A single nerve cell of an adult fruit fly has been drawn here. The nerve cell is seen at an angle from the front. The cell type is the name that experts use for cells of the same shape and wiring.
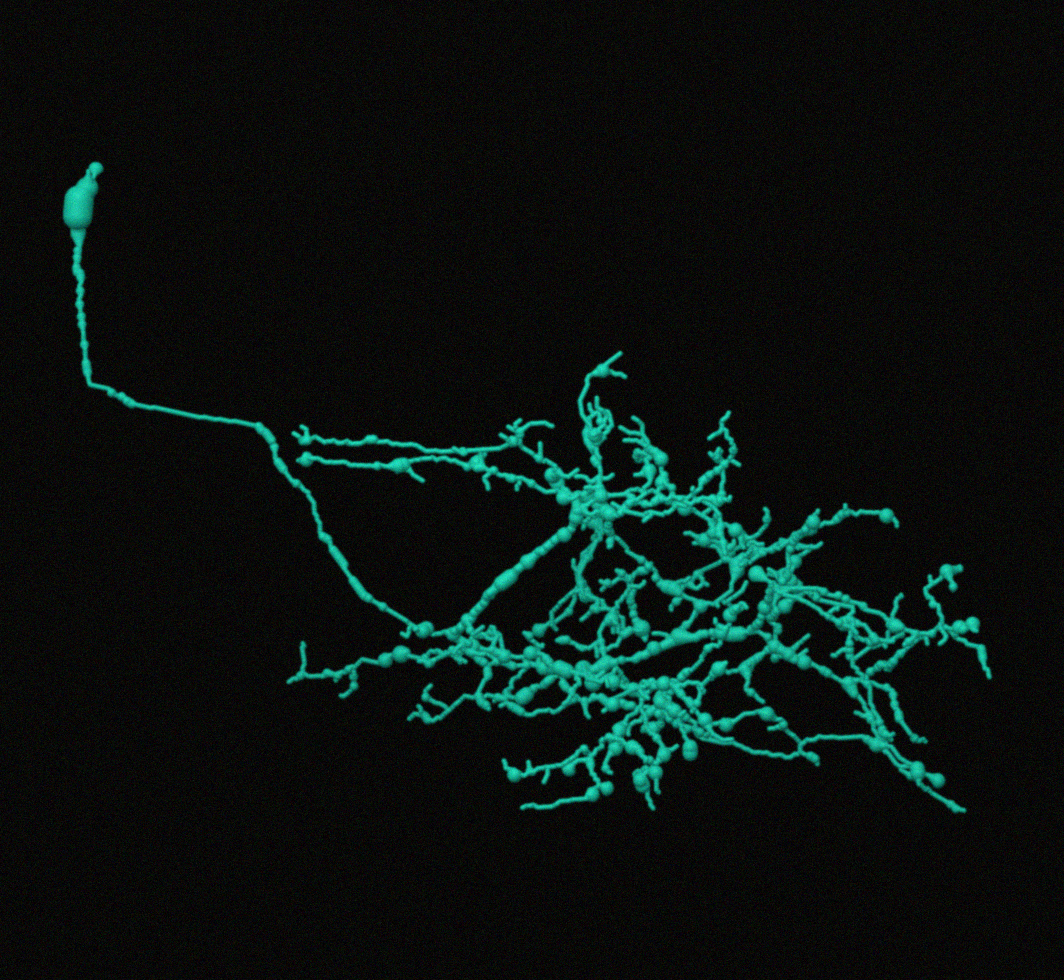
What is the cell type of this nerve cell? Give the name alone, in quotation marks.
"CL004"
